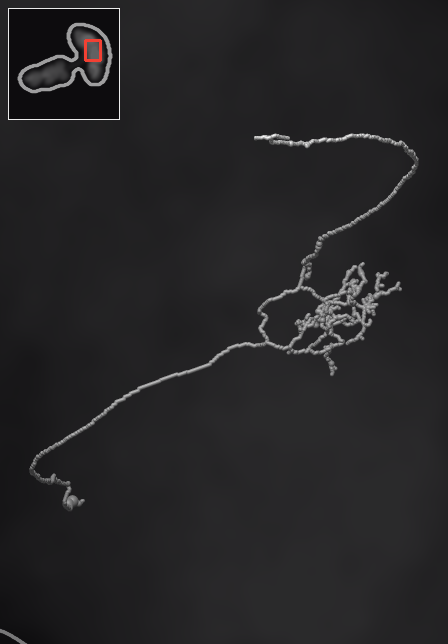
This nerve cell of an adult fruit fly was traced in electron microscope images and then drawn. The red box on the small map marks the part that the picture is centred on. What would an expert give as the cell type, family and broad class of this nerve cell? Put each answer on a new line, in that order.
PRW042
hemilineage LB5
central-brain intrinsic neuron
